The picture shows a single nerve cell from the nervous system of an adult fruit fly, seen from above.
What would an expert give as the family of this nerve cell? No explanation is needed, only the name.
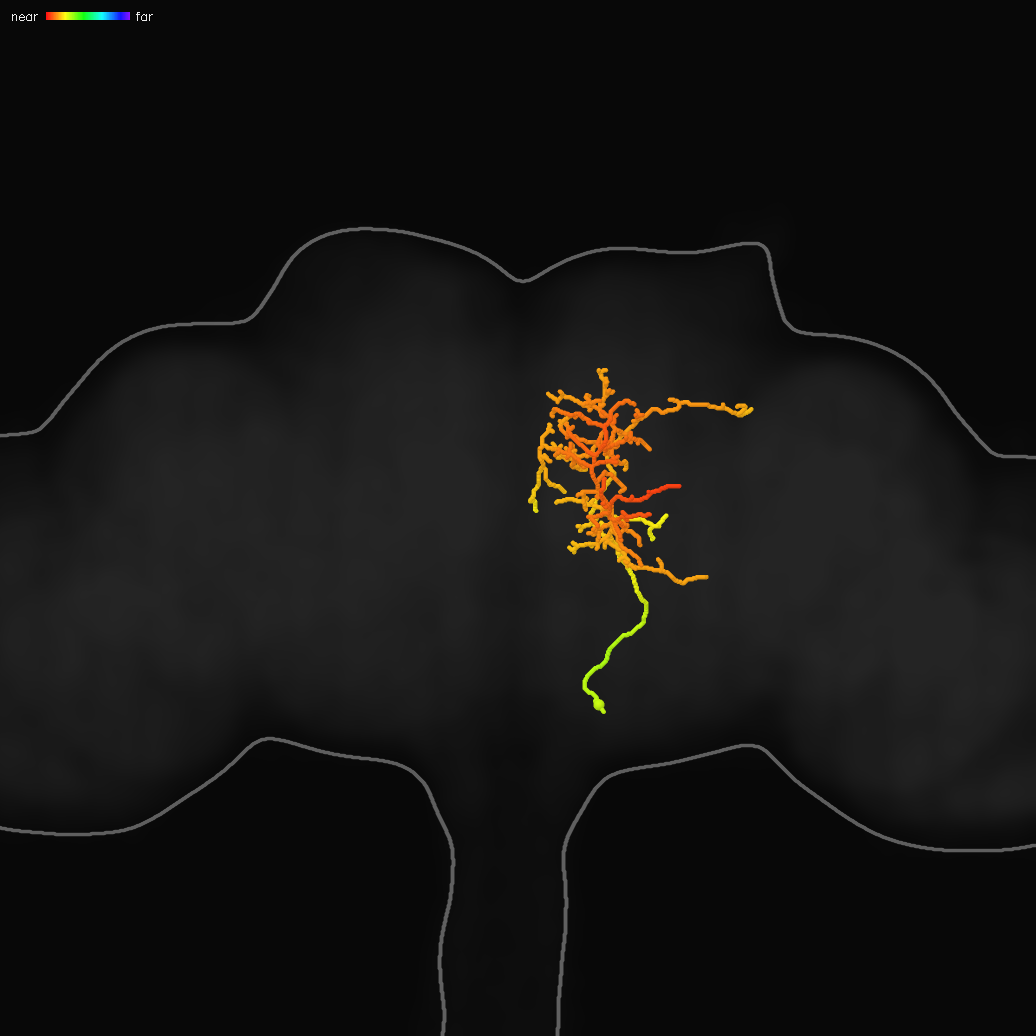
hemilineage DM4_dorsal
